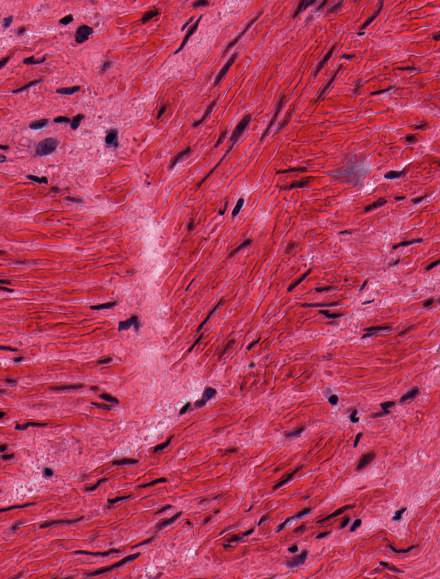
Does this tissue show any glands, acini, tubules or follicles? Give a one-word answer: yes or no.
No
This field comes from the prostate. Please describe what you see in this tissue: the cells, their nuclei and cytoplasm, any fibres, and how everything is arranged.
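Bundles of eosinophilic fibres fill the whole field, running in differing directions; their cytoplasm stains a deep pink-red. Along the fibres, I notice, lie dark, elongated, cigar-shaped nuclei. Between bundles, a pale, loosely textured strip of connective tissue runs roughly vertically down the left-centre.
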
